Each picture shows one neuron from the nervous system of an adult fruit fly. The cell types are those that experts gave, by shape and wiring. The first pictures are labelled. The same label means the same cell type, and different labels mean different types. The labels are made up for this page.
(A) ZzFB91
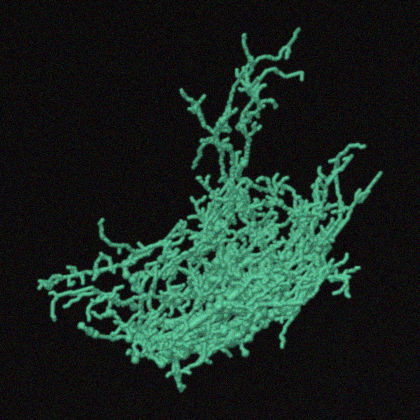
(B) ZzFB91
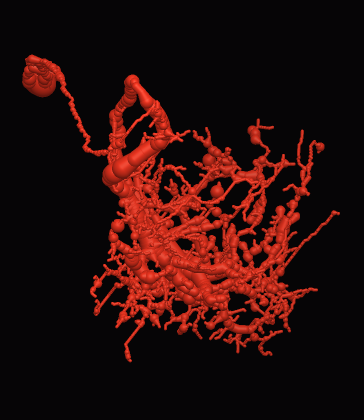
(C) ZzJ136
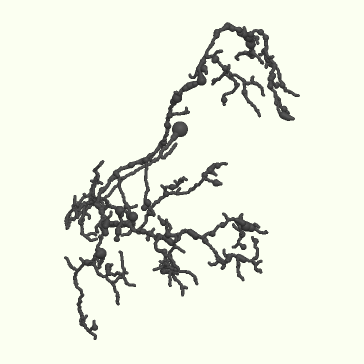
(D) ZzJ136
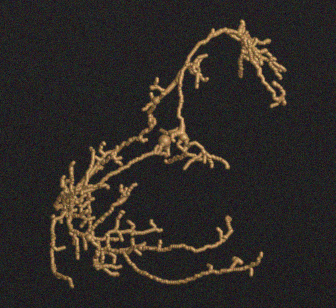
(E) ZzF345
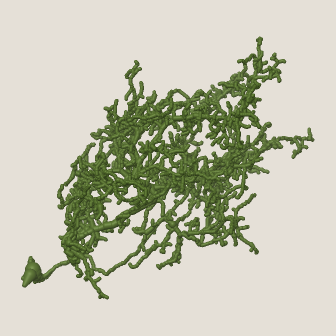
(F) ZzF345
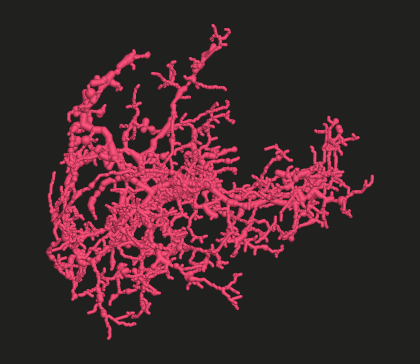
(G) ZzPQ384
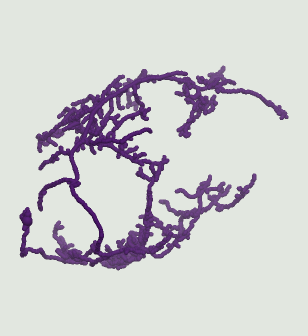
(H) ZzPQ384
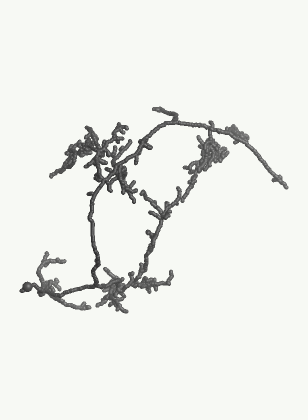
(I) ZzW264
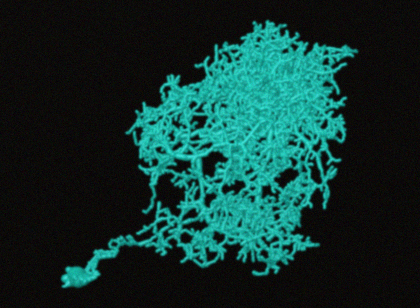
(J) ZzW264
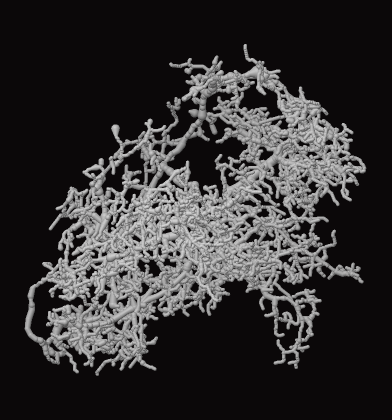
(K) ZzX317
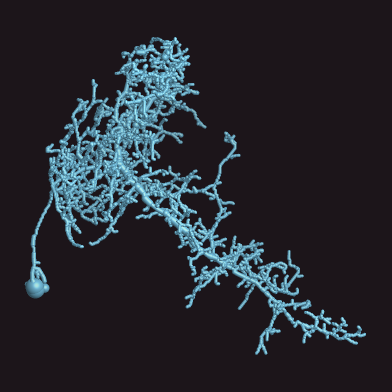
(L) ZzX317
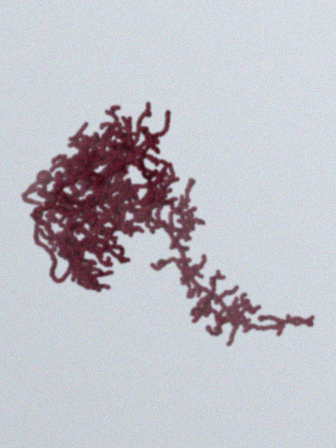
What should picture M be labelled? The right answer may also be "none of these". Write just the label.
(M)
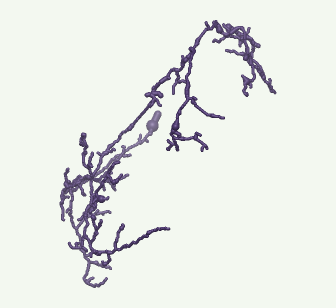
ZzJ136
